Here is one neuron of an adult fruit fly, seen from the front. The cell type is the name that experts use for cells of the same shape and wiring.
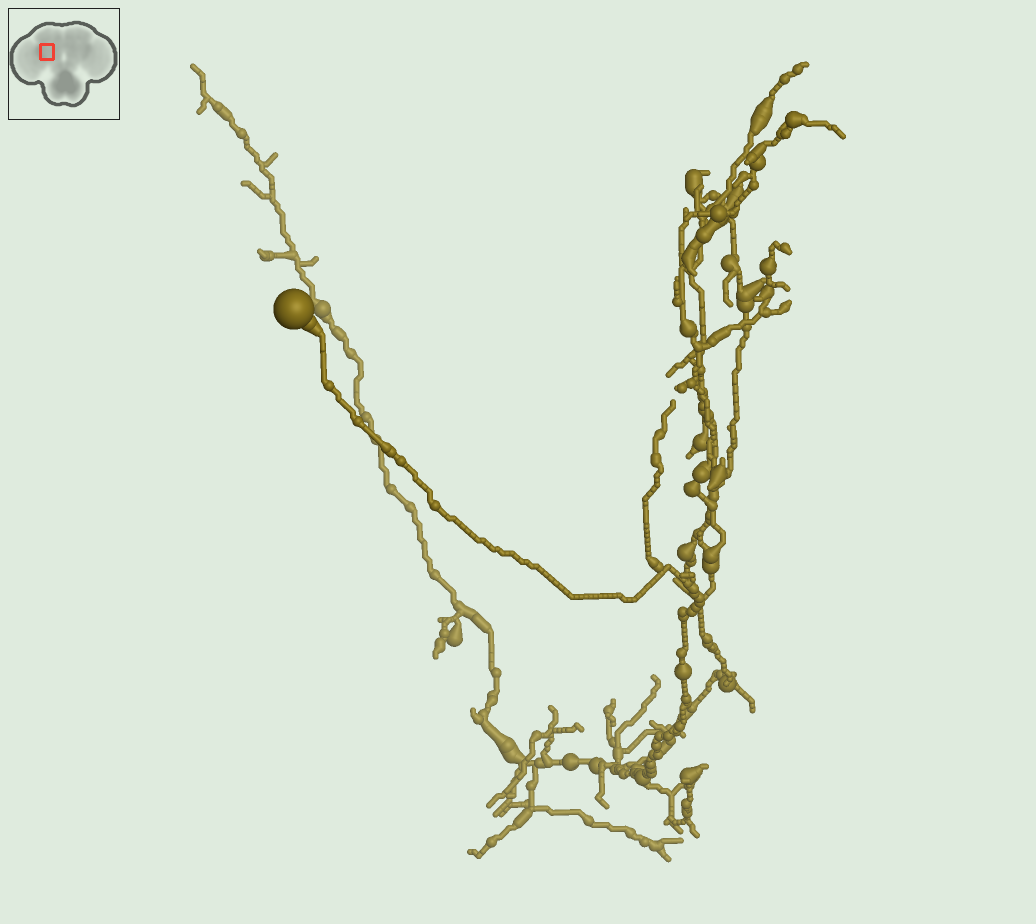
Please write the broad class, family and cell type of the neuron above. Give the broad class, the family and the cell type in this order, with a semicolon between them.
central-brain intrinsic neuron; hemilineage LALa1_posterior; CB2950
